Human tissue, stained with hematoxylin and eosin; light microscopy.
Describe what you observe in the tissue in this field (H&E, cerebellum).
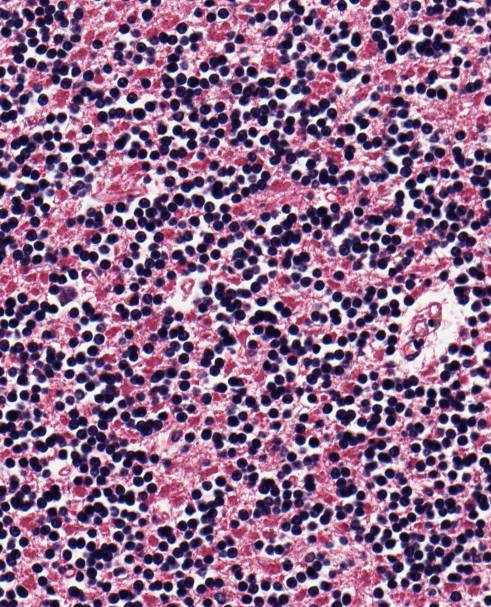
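Small, round, dark nuclei are distributed diffusely across the entire field and form no nodules or follicles. Most of the cells are small lymphocytes, each with a round, densely dark nucleus and very little visible cytoplasm. Pink to red material fills the spaces between the nuclei throughout the field. No epithelium or glands are present anywhere in the field.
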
